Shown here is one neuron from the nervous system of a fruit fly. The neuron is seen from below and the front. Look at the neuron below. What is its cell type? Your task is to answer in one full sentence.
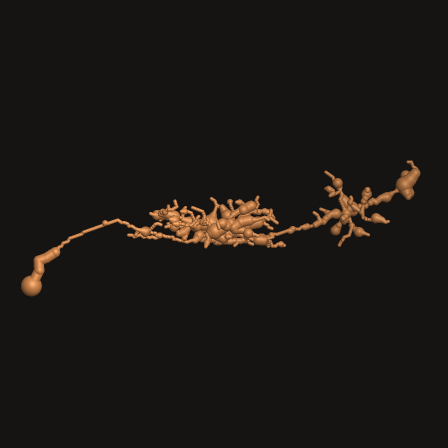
So far as cell type goes, this neuron is Mi4.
